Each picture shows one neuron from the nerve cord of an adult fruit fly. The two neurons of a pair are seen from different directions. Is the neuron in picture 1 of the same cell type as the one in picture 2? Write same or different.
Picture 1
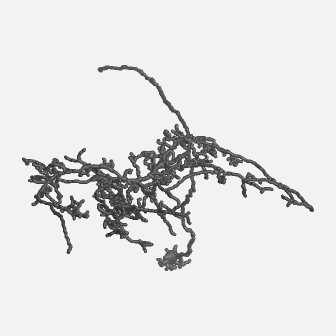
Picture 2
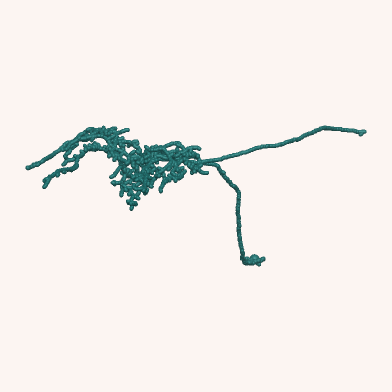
same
